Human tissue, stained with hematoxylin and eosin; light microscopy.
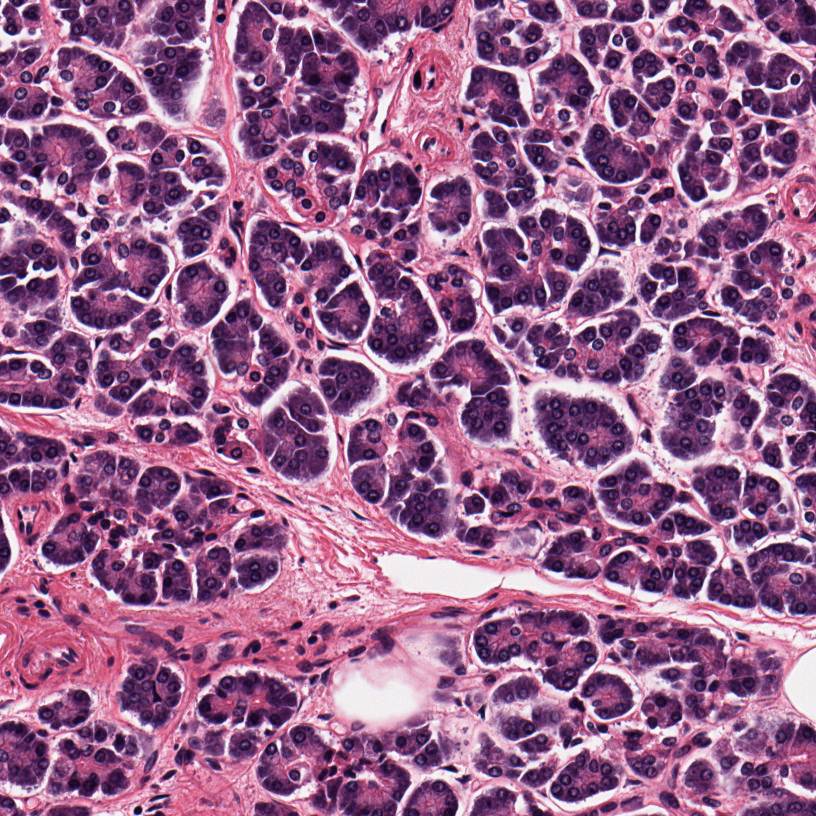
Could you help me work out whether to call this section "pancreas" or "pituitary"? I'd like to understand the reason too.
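This is pancreas. Closely packed acini are grouped into lobules by pink fibrous septa, the broadest crossing from the left side toward the lower right. Each acinus is a rounded cluster of pyramidal cells around a tiny central lumen. The round nuclei sit toward the cell bases, many with a distinct nucleolus, and the cytoplasm is deep purple basally, paler pink and granular toward the lumen.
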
